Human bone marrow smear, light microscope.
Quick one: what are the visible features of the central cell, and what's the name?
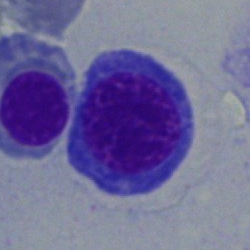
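I'd start with the outline: rounded, with a smooth edge, and no projections or blebs on the surface. The chromatin is purple, threaded with a fine net of lighter strands. Around it, a moderate rim of cytoplasm stains deep blue. This is an erythroblast.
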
